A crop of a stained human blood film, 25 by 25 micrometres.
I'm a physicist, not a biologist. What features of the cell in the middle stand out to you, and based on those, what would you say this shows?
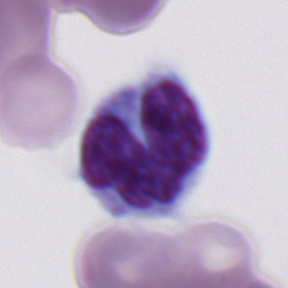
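What strikes me first is the nucleus, bent into a U shape, its notch opening toward the top of the picture. Its chromatin looks dark purple and coarsely clumped. I'd put the nucleus at about 70% of the cell's area. The cytoplasm is pale bluish-lilac, and I find no coarse coloured granules in it. It is a monocyte.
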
